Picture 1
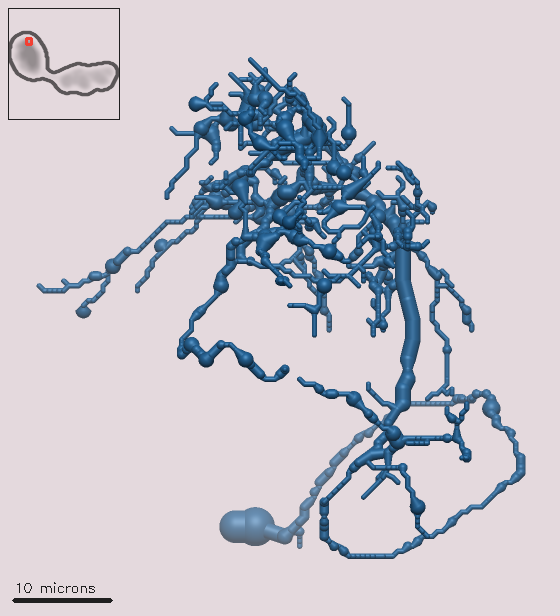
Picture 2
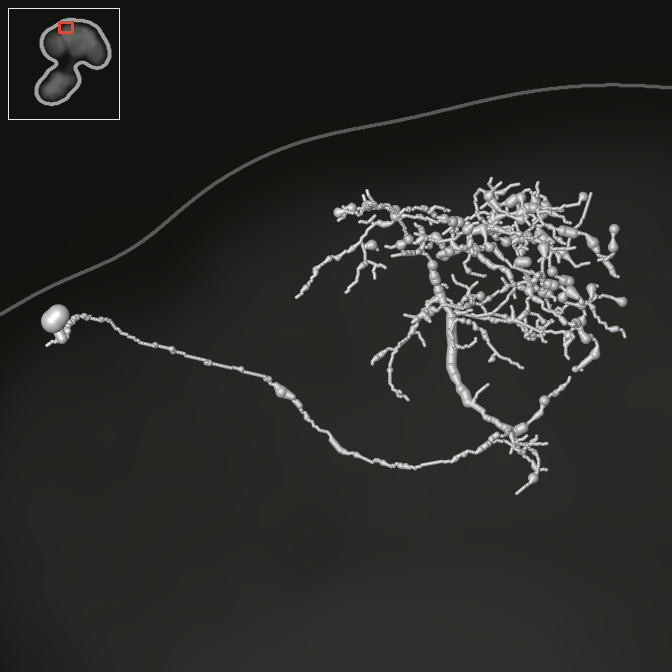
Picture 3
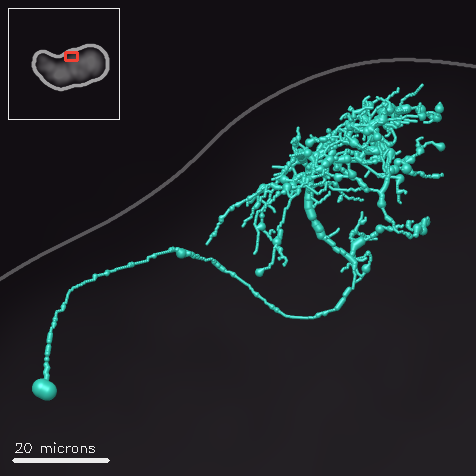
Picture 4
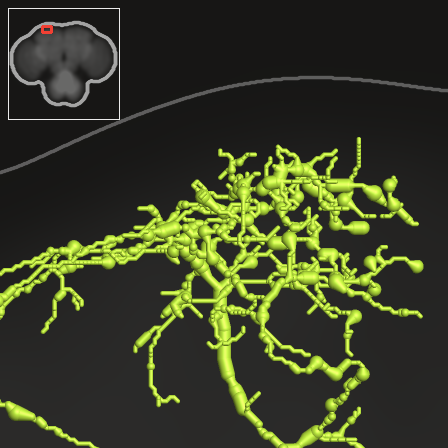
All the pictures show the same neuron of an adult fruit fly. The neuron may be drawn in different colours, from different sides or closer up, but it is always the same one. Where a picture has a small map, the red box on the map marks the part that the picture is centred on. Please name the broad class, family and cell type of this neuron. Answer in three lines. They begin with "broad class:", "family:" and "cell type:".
broad class: central-brain intrinsic neuron
family: hemilineage SLPpl1
cell type: SLP252_c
